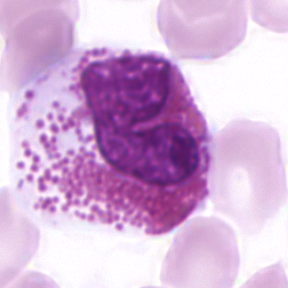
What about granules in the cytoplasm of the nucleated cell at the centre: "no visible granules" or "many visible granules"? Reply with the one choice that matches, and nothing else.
Many visible granules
